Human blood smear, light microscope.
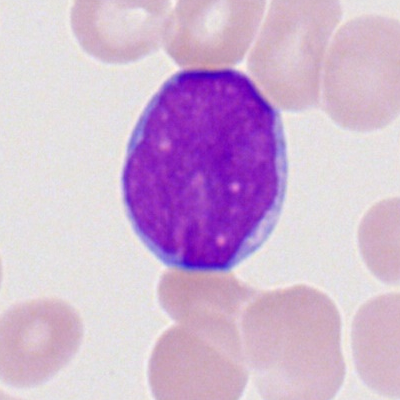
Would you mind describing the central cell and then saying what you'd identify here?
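The cell is oval and taller than it is wide, its top and bottom edges slightly flattened. The cytoplasm forms a thin blue rim. A few small pale dots are scattered within the nucleus. No granules are visible in the cytoplasm. This is a myeloblast.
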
